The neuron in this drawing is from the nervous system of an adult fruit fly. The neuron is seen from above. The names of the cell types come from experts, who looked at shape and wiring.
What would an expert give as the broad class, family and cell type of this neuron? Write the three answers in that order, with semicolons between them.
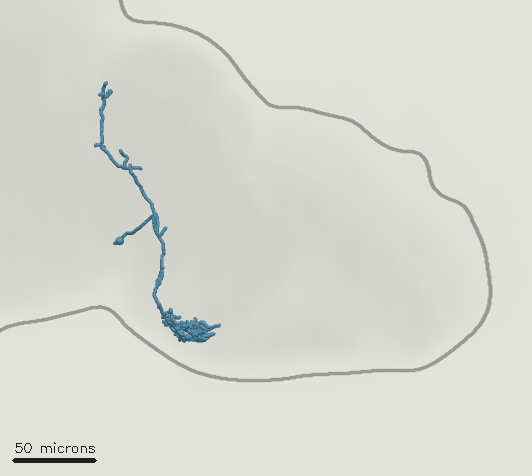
visual projection neuron; LC; LC31a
